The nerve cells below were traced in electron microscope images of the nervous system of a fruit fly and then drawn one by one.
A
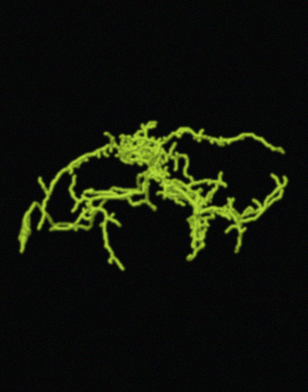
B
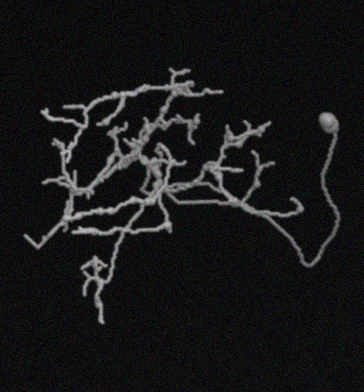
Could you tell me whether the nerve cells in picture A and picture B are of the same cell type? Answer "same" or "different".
different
